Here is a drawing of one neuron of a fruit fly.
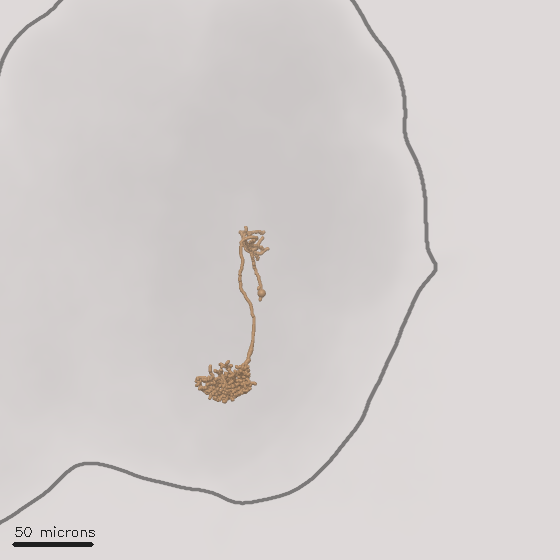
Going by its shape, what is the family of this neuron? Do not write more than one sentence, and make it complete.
As a matter of family, this neuron is LC.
